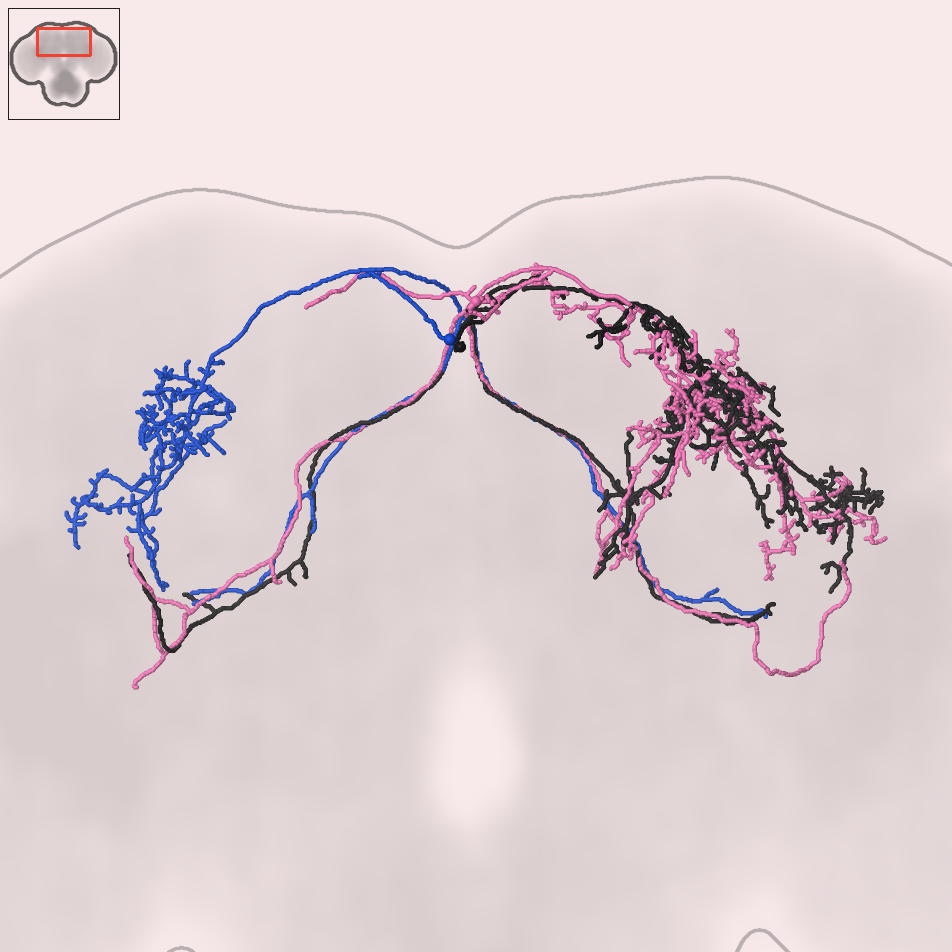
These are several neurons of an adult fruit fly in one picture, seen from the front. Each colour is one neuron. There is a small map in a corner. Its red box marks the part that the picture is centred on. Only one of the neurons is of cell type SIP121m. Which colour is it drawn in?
pink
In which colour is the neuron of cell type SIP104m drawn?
black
